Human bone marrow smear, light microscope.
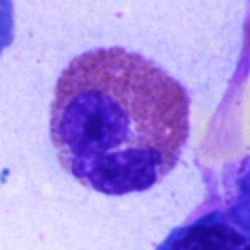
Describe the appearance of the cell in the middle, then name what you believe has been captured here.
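First, the nucleus: it is made of two lobes and lies in the lower left part of the cell. Second, nucleoli: none can be seen. Third, the cytoplasm: it is granular and fills most of the upper right half. The cell is an eosinophil.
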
